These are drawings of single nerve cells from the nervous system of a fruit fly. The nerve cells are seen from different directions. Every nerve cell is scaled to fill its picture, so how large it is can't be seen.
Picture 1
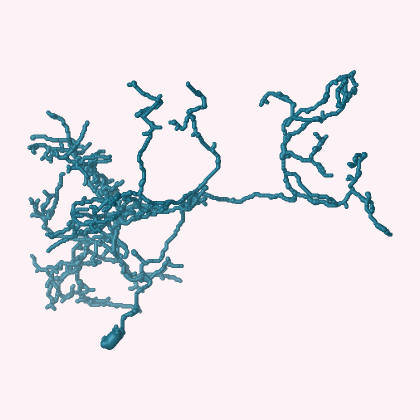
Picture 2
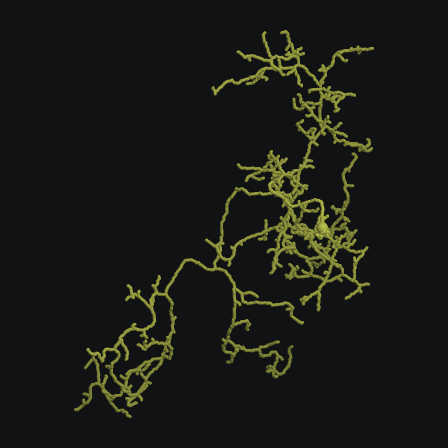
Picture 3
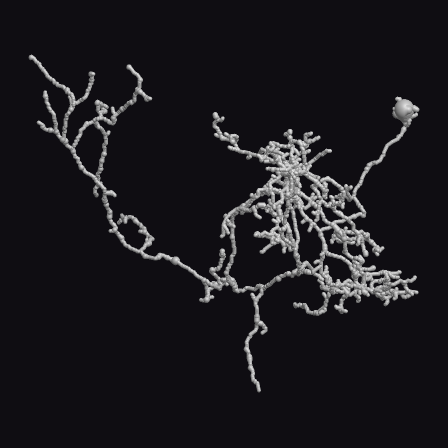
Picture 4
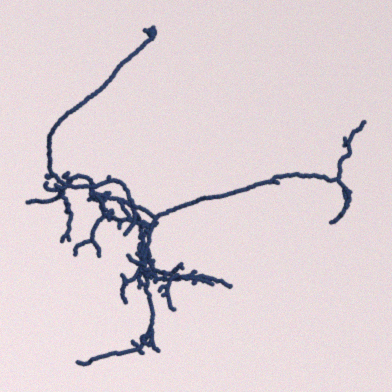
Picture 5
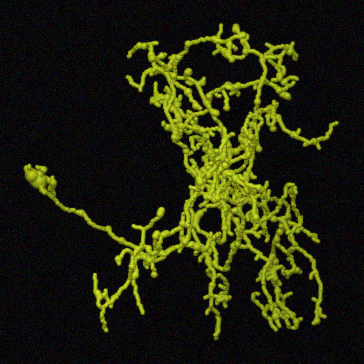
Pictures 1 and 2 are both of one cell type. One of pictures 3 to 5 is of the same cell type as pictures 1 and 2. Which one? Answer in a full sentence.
The nerve cell in picture 5 is of the same cell type.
